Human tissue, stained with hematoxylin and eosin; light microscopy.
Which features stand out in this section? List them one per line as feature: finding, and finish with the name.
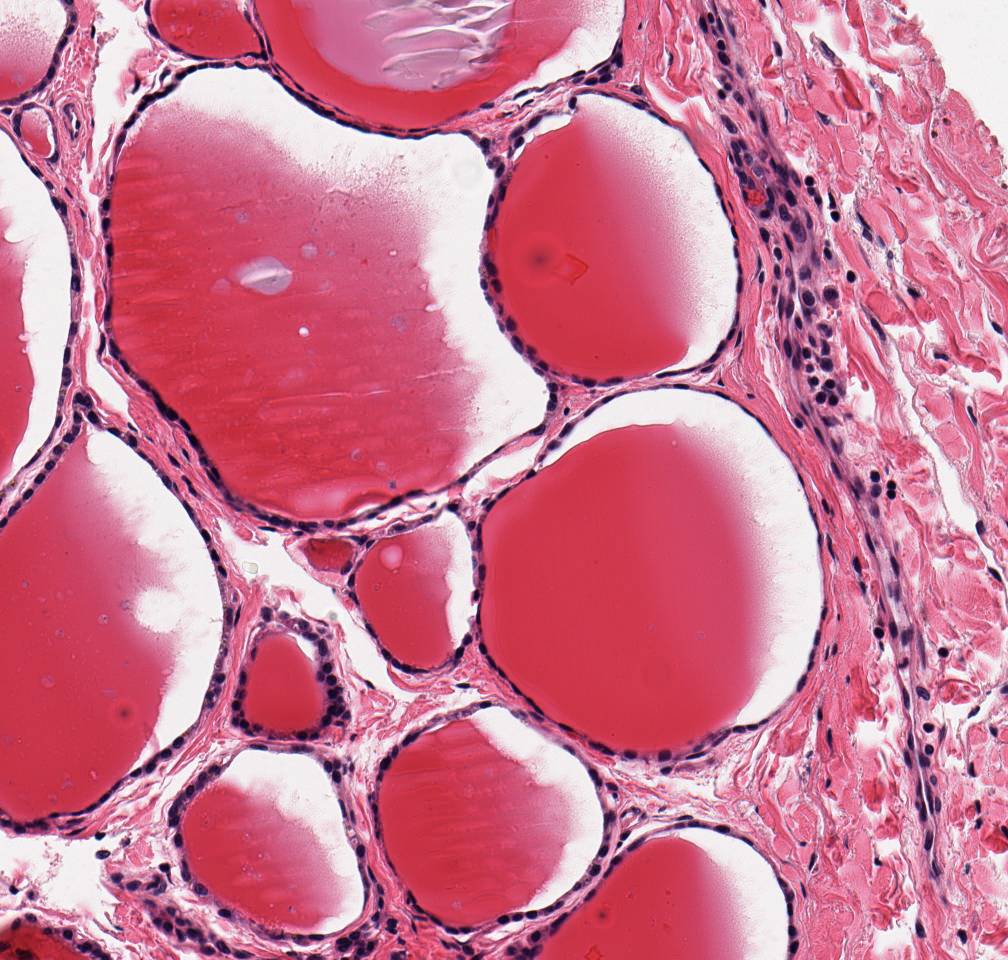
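Follicles: rounded, of varying size, packing most of the field
Septa: thin, separating the follicles
Lining: a single layer of flattened to low cuboidal cells
Size: smallest follicles in the lower centre-left
Cluster: cells with small dark round nuclei at upper right, beside a follicle at the edge of the fibrous band
Name: thyroid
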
